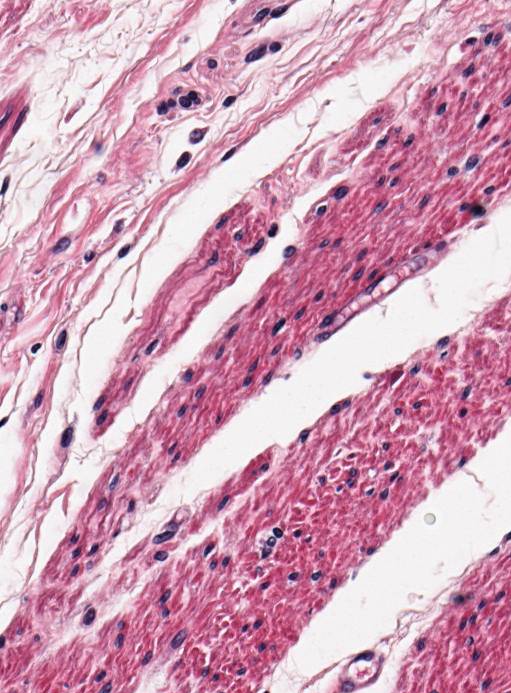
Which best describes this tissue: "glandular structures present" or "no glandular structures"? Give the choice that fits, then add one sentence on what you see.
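No glandular structures. No epithelium or glands are present anywhere in the field.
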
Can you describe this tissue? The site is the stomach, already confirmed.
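Look first at the bands: their nuclei are dark and elongated, and each lies along the band's long axis. Now follow the cytoplasm of those cells. It is bright pink and fibrillar, and you will find no cross-striations in it. Move your eye to the upper left, where the connective tissue is looser and paler, with wavy fibres. Notice, too, that no fat cells appear in the field.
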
